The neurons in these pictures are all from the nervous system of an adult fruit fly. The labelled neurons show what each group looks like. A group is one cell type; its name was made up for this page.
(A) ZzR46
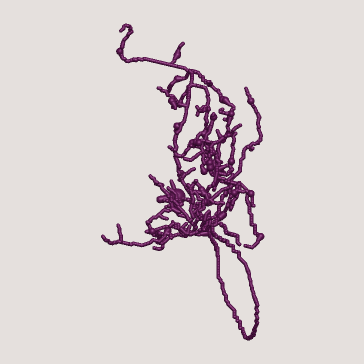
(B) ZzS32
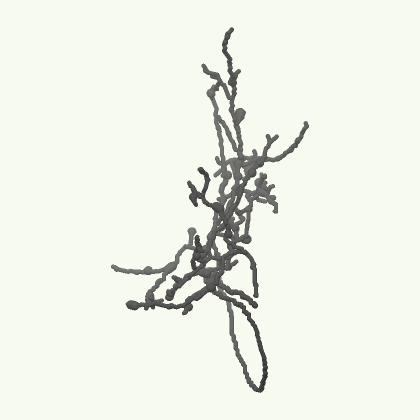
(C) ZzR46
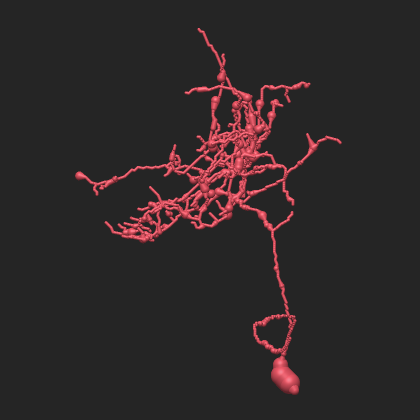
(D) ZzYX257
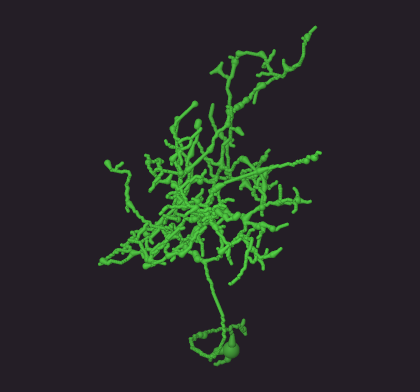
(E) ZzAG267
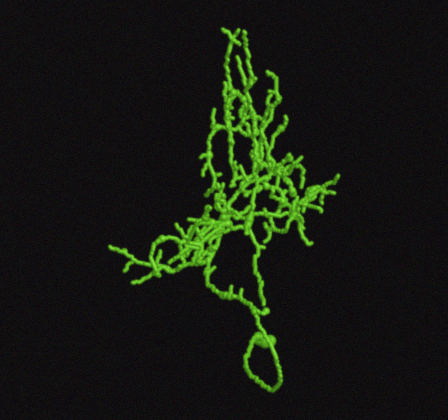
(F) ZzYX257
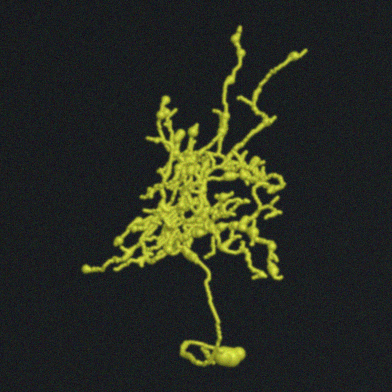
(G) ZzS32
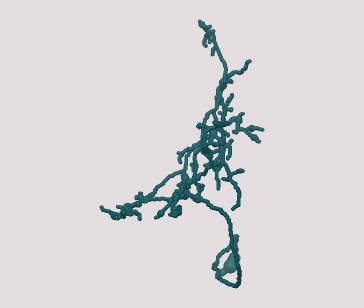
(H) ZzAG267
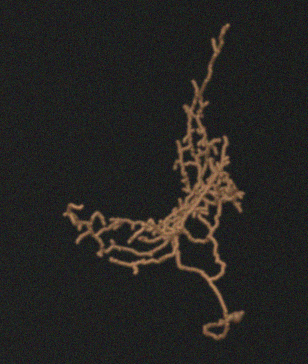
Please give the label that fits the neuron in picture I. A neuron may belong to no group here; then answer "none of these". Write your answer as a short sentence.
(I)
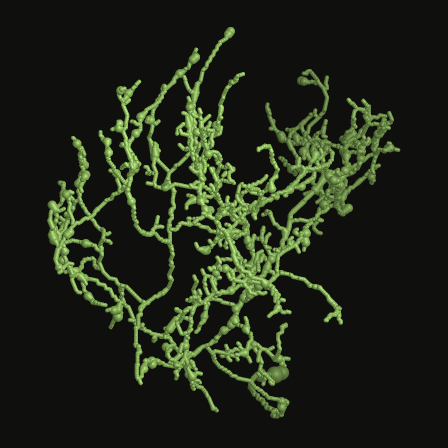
It belongs to none of these.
